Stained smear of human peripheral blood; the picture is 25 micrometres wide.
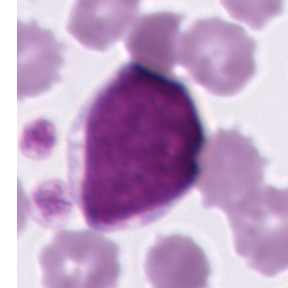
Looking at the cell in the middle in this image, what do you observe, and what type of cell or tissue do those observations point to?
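I see a nucleus that is one unlobed mass, its chromatin staining deep purple throughout. The cytoplasm is only a thin rim, mostly on the left side, and the outline is smooth, with no surface projections. So this is a myeloblast.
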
